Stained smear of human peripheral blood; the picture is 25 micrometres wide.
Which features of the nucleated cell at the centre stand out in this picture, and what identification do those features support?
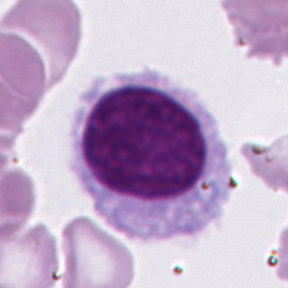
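Round to slightly oval in outline, the cell carries a round to oval nucleus without indentation or lobes. No distinct nucleolus is visible. The cell edge is fuzzy, bearing many fine, short projections around the border. This is a hairy cell.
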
